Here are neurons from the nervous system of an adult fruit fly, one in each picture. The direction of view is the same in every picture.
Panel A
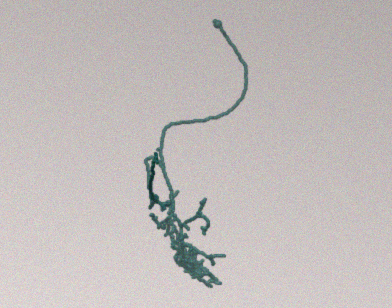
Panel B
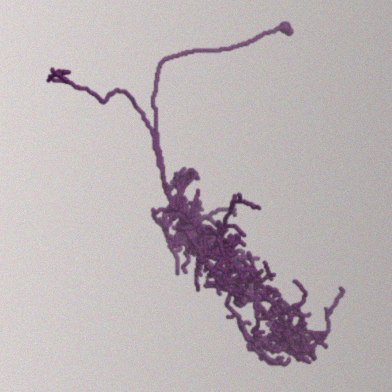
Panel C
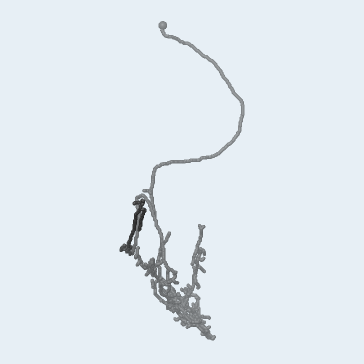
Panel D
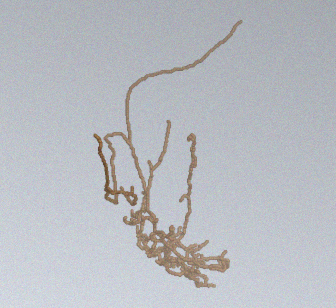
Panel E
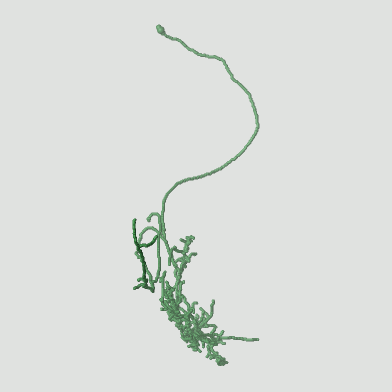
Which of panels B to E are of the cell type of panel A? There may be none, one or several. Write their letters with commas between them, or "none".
C, D, E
